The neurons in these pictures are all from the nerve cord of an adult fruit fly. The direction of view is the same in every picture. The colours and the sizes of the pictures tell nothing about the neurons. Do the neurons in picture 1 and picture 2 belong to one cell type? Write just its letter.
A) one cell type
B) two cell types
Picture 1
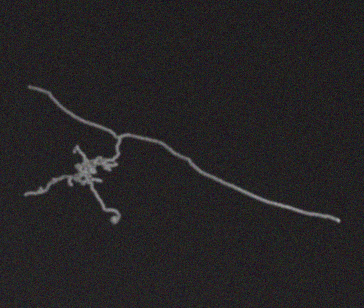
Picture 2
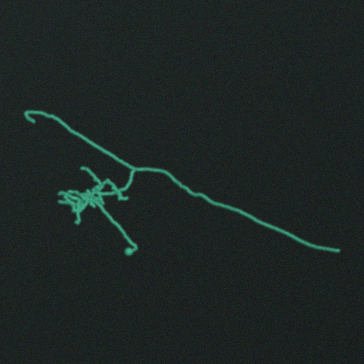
A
